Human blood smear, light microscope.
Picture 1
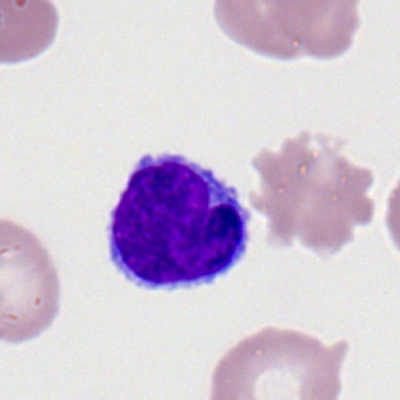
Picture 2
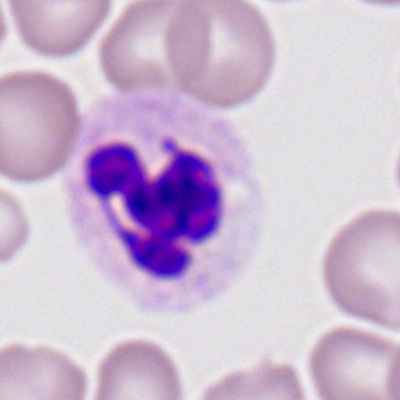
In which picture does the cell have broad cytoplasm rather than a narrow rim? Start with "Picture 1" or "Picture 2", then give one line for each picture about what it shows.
Picture 2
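In picture 1: The cytoplasm is a scant pale blue rim around the nucleus.
In picture 2: The cytoplasm is abundant and pale pinkish-lilac.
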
